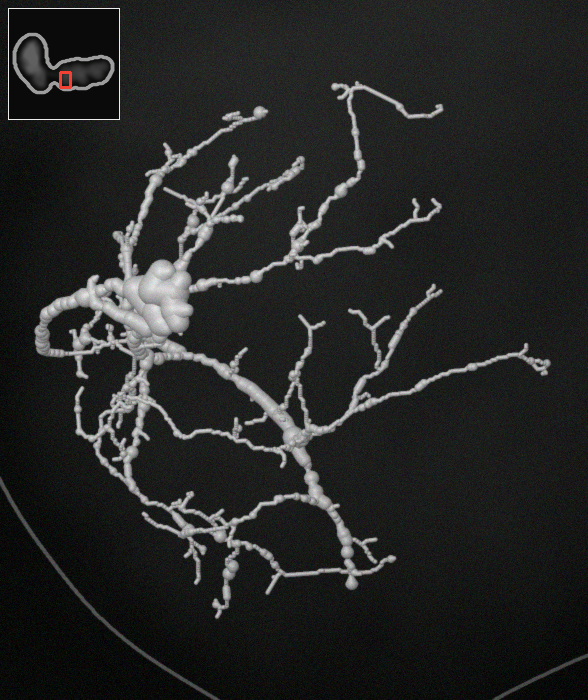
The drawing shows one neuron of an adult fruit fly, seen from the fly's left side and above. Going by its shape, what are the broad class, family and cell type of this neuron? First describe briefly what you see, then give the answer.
Dozens of branch ends can be seen. In this view it is about as wide as it is tall. It is a motor neuron of the nerve cord. The family is hemilineage 15B. Its cell type is Ta levator MN.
